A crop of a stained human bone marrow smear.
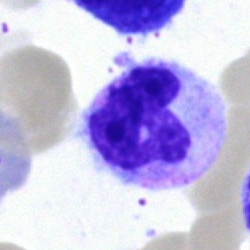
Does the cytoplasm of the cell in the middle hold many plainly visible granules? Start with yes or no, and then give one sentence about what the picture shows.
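Yes. Fine pinkish-purple granules are scattered through the cytoplasm.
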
